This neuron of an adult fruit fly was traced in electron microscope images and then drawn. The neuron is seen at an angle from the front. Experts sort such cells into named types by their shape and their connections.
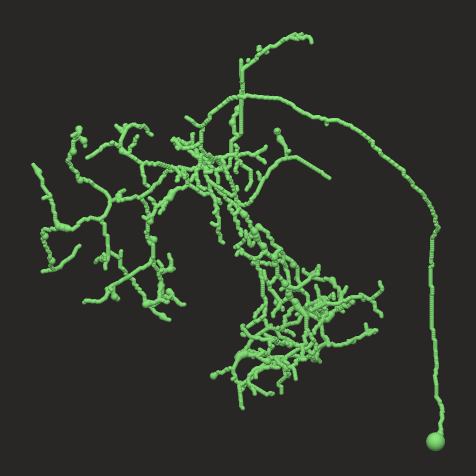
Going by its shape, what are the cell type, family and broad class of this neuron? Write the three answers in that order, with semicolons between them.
IN12B074; hemilineage 12B; nerve-cord intrinsic neuron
